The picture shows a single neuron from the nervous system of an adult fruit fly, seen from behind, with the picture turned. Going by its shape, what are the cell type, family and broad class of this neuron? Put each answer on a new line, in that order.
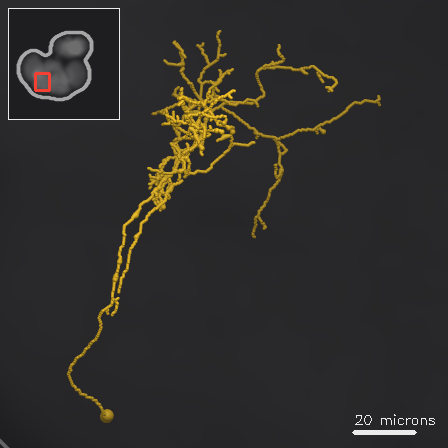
PVLP005
hemilineage VLPd&p1_dorsal
central-brain intrinsic neuron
